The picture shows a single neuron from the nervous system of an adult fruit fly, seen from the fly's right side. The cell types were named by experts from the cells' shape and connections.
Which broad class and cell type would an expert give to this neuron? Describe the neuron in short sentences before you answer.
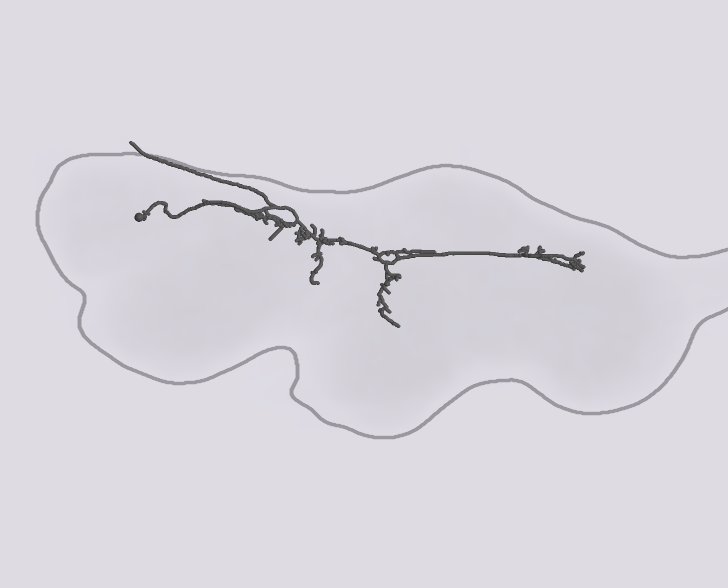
In this view it is wider than it is tall. Its broad class is efferent neuron of the nerve cord. The cell type is ENXXX226.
